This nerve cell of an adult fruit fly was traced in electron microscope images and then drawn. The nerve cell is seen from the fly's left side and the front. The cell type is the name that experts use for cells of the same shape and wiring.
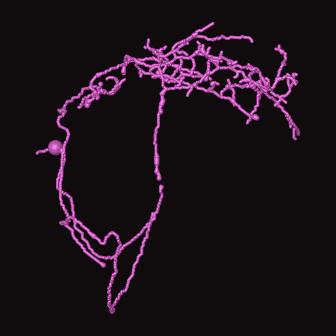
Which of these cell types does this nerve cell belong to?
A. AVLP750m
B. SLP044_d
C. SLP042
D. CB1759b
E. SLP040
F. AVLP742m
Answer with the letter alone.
E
